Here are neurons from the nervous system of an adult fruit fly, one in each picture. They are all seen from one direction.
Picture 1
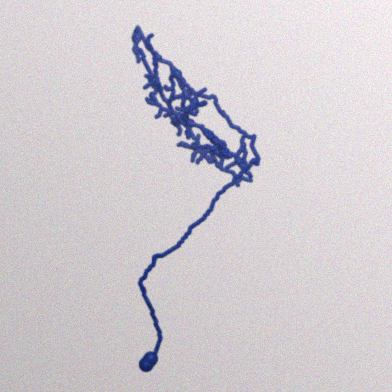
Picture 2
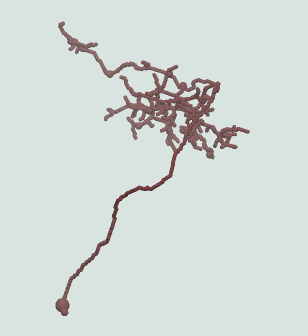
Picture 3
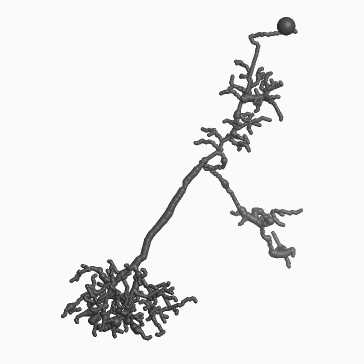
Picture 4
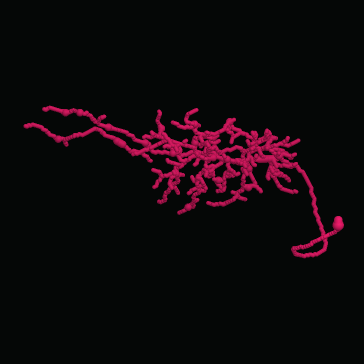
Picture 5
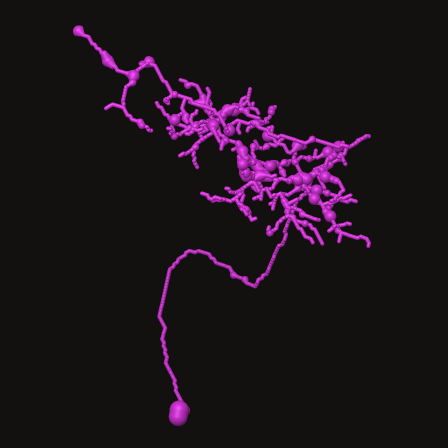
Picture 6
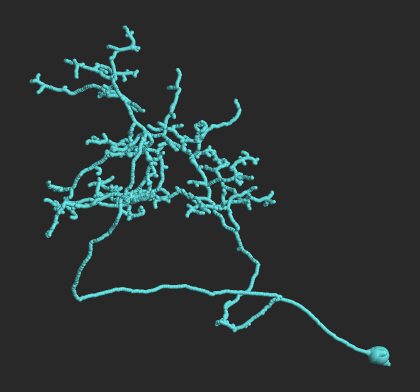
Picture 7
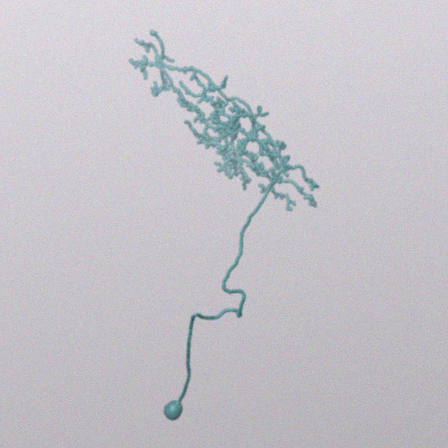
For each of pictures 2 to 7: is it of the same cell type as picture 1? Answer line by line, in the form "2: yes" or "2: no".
2: yes
3: no
4: yes
5: yes
6: no
7: yes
